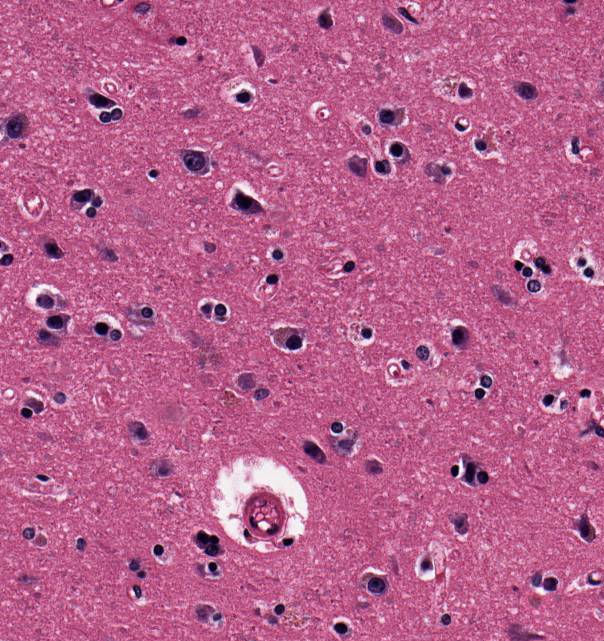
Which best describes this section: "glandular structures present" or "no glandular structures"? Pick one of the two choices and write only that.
No glandular structures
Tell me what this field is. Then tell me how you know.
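Mostly cerebral cortex here. The field is finely granular pink matrix with cells scattered, not in units.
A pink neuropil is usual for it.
Small dark nuclei often sit in tight groups of two to four against a larger cell body.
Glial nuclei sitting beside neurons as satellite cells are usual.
Clear halos around many cells and the vessel are shrinkage artefact.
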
